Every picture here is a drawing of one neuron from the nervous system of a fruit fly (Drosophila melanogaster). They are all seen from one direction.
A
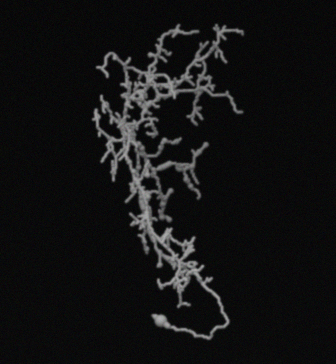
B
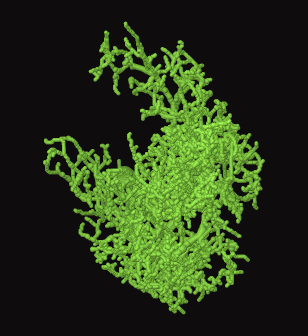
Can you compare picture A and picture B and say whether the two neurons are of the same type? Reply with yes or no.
no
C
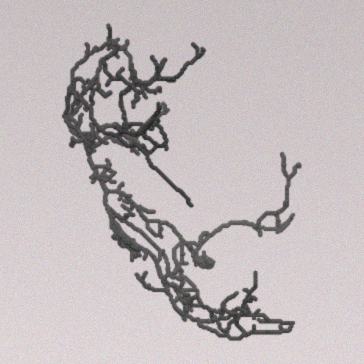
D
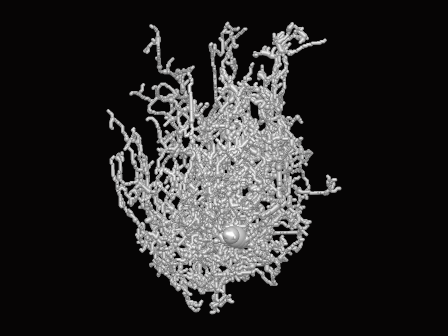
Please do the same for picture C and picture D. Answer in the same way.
no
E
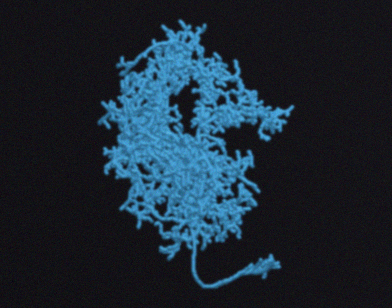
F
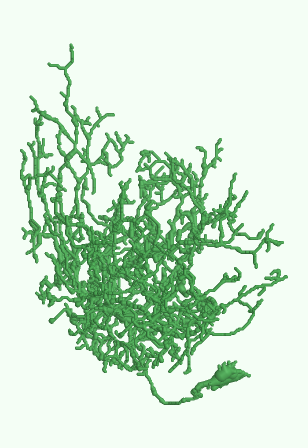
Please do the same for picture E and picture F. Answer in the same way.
no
